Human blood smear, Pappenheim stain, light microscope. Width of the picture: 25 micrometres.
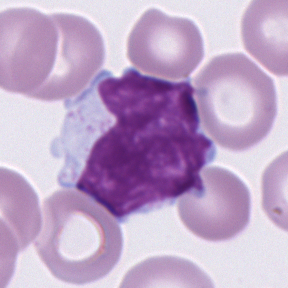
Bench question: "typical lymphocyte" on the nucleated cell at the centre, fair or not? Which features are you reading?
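No nucleoli seen. Pale blue cytoplasm, mostly on the left side of the cell, with small rounded bulges along its left border. A few small reddish-purple granules scattered in the cytoplasm. Red cells press on several sides and dent the outline. The granules speak for large granular lymphocyte and against typical lymphocyte.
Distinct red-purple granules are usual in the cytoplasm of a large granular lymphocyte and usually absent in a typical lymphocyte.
Cytoplasm gathered to one side agrees with large granular lymphocyte.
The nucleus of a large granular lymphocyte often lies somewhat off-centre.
Verdict: not a typical lymphocyte, but a large granular lymphocyte.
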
